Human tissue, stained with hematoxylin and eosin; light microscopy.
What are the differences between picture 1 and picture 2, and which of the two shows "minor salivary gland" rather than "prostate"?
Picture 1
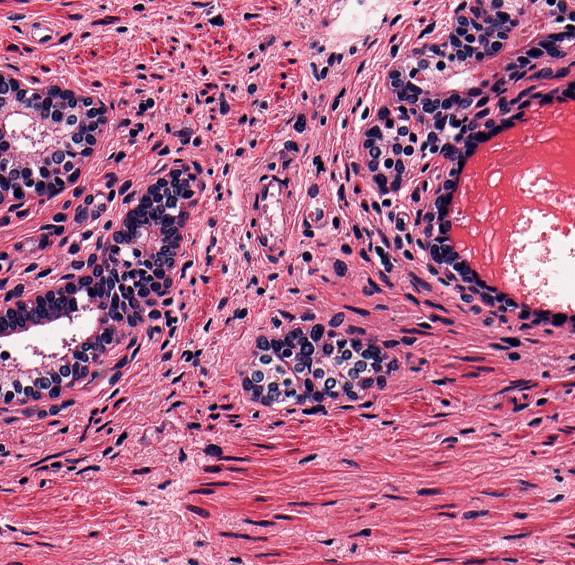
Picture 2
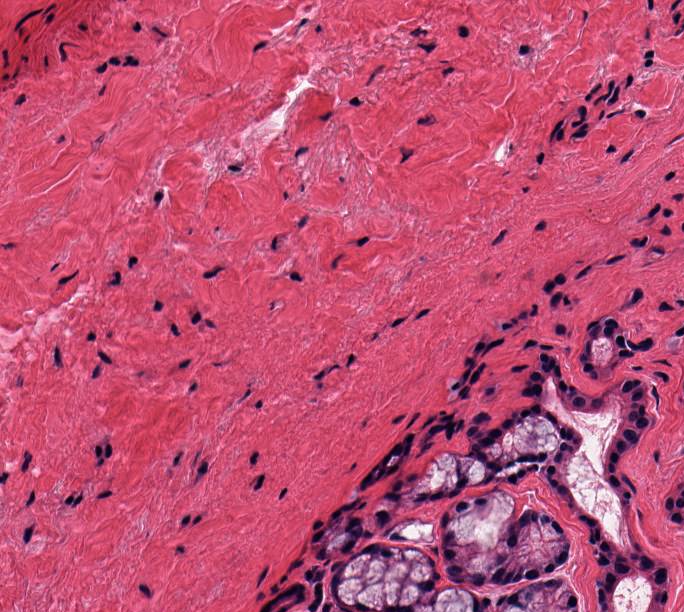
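That's the prostate in picture 1, the minor salivary gland in picture 2. In the prostate, a large lumen at the right edge holds dense, homogeneous pink material with pale bubble-like spaces, while the left-edge gland lumens are mostly empty and pale. Its stroma is pink fibres with scattered spindle-shaped nuclei. The salivary gland is mostly dense pink fibrous stroma, its glandular units tucked into the lower right corner, made of cells with pale, bubbly grey-white cytoplasm and small dark nuclei pressed to each unit's outer edge. Neither has fat cells.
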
